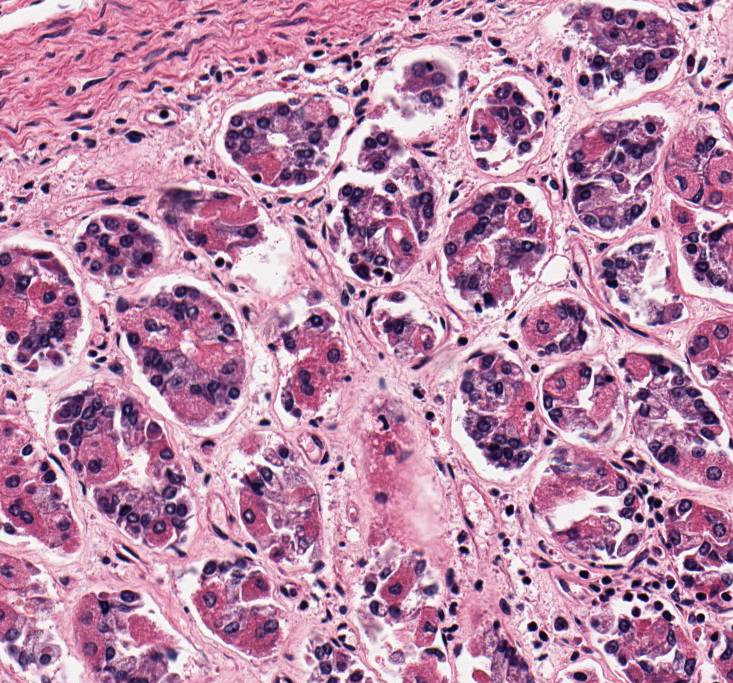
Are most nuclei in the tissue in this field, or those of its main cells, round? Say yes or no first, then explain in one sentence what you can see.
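Yes. The epithelial nuclei are round and darkly stained.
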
